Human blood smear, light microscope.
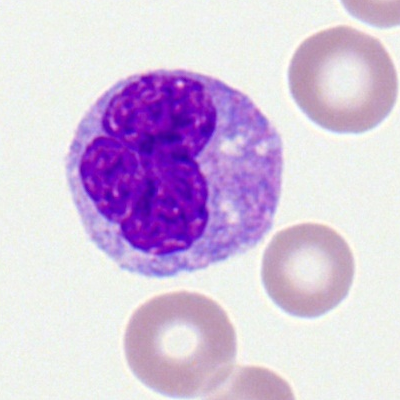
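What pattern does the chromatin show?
Dark purple, lacy and cord-like, with paler gaps between strands.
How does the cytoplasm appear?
Plentiful, pale greyish-lilac, widest right of the nucleus, with only fine faint lilac granules.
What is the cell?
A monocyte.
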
